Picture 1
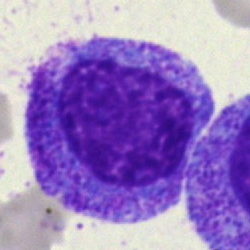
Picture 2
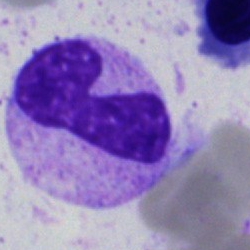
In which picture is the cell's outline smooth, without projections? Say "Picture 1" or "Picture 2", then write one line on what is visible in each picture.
Picture 2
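Picture 1: The cell outline is round with a slightly ragged edge.
Picture 2: The cell outline is round and smooth.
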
